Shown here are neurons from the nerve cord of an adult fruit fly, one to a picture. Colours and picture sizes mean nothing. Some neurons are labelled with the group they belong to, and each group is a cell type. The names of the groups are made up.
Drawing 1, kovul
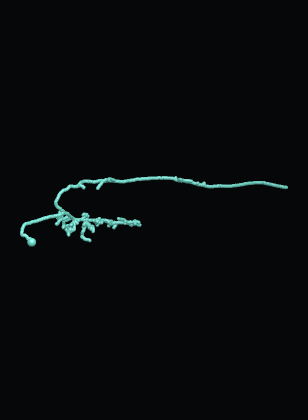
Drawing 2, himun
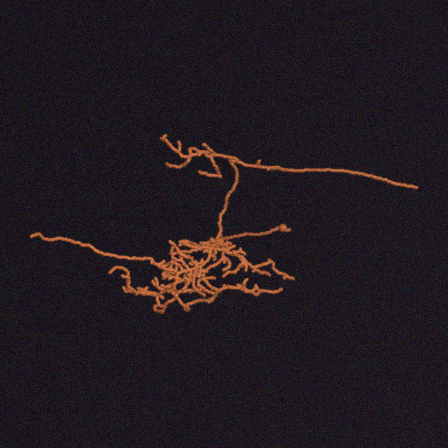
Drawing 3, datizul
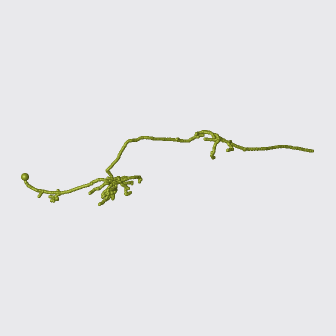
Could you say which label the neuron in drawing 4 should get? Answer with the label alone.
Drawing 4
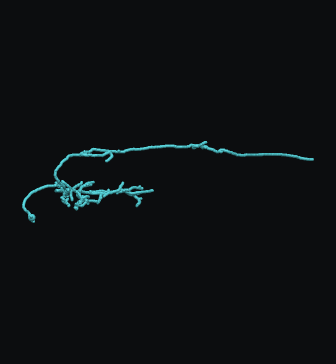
kovul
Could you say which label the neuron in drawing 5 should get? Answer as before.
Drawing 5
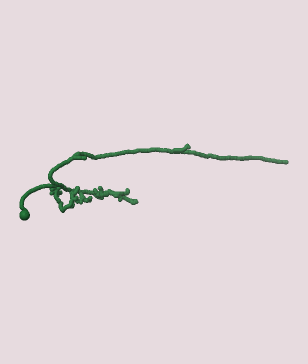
kovul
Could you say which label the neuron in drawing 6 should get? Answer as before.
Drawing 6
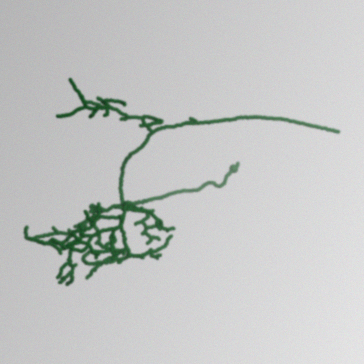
himun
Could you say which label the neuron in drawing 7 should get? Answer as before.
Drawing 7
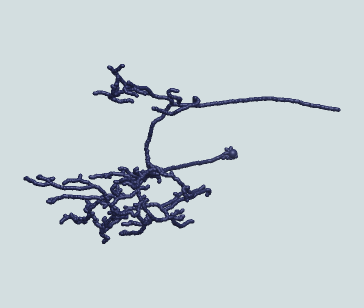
himun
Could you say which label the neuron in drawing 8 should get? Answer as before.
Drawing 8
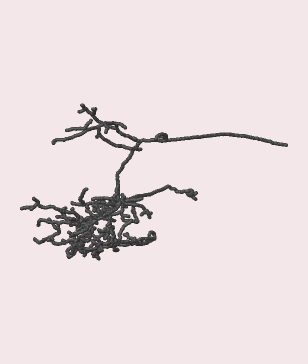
himun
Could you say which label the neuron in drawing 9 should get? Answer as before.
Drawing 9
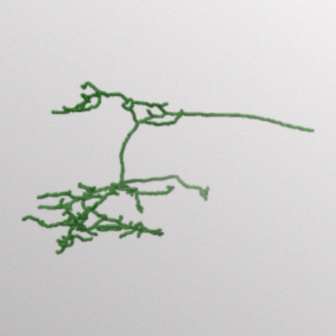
himun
